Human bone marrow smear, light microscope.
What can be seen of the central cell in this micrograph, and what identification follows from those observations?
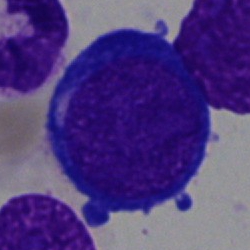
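Round in outline, the cell has chromatin that is finely granular and evenly spread. Its cytoplasm stains deep blue. Small rounded blebs project from the lower edge of the cell. The cell is a proerythroblast.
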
